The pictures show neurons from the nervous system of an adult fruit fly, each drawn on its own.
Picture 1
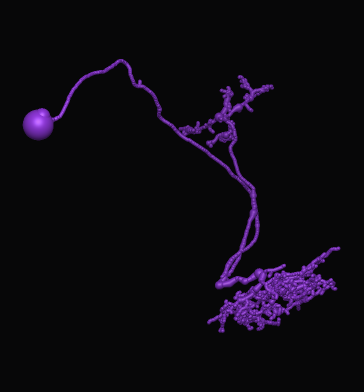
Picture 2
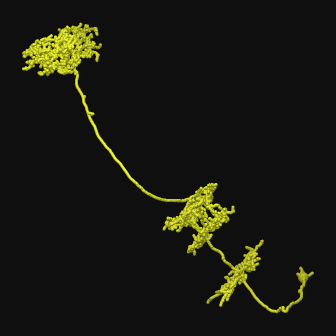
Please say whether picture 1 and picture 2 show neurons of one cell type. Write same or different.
different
